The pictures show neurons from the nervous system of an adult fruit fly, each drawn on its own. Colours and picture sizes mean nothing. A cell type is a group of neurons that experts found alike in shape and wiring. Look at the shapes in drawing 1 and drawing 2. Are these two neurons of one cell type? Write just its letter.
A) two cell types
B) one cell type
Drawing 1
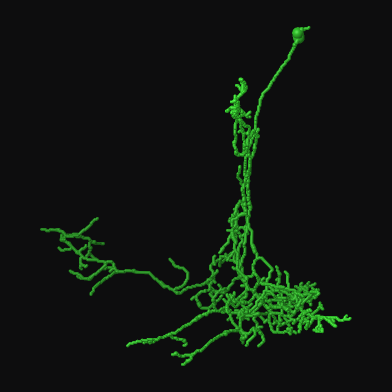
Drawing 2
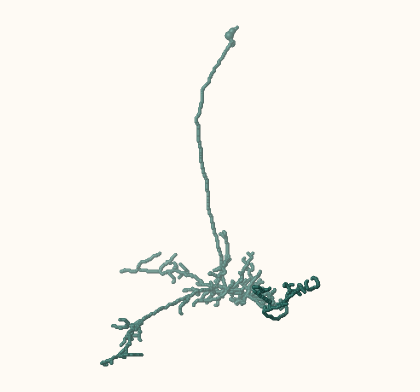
A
